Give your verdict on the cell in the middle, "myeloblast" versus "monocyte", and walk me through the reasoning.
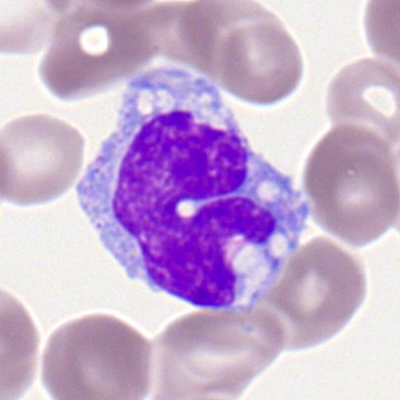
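I'd put this down as a monocyte. The nucleus folds into a kidney or horseshoe shape, its deep cleft opening toward the right. Its purple chromatin looks lacy and mottled with paler patches rather than solidly dense. A moderate rim of pale blue-grey cytoplasm holds several small clear vacuoles, clearest at upper left and lower right.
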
